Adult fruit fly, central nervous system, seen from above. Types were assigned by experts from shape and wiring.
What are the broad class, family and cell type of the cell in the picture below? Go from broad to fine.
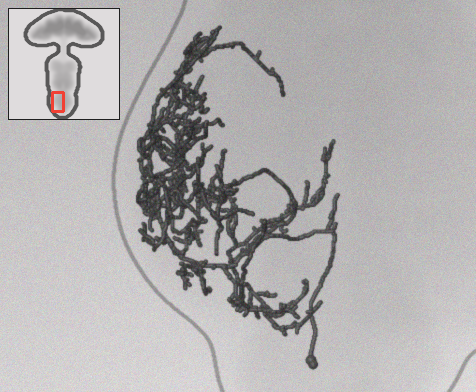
nerve-cord intrinsic neuron; hemilineage 04B; IN04B042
